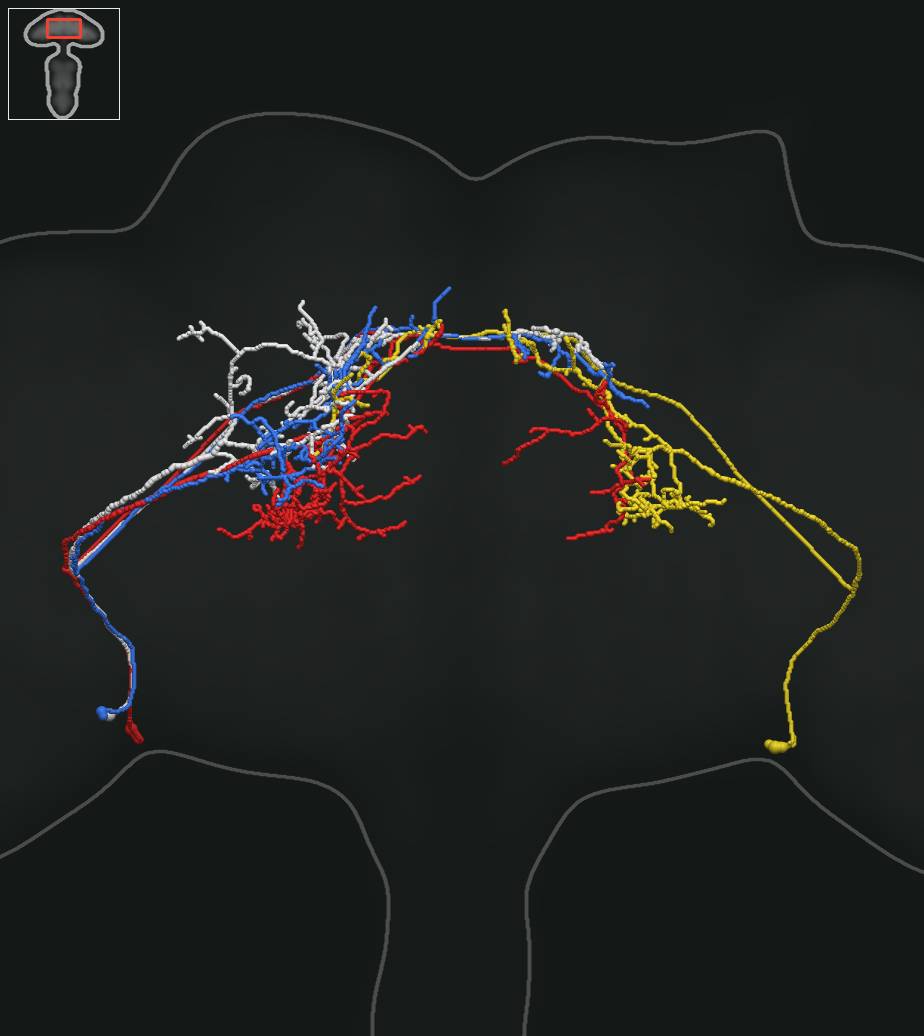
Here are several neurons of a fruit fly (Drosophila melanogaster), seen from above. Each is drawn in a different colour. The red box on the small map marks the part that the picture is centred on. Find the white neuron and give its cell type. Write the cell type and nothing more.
SMP562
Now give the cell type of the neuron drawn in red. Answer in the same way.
SMP560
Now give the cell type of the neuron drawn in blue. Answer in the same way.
SMP565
